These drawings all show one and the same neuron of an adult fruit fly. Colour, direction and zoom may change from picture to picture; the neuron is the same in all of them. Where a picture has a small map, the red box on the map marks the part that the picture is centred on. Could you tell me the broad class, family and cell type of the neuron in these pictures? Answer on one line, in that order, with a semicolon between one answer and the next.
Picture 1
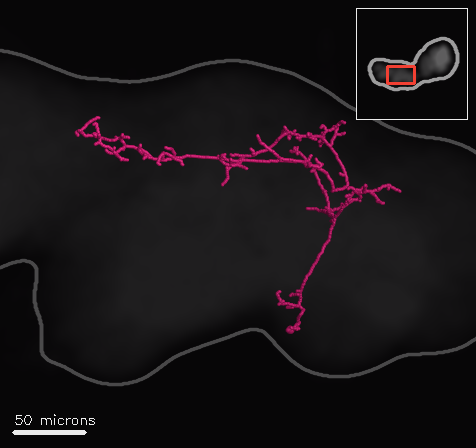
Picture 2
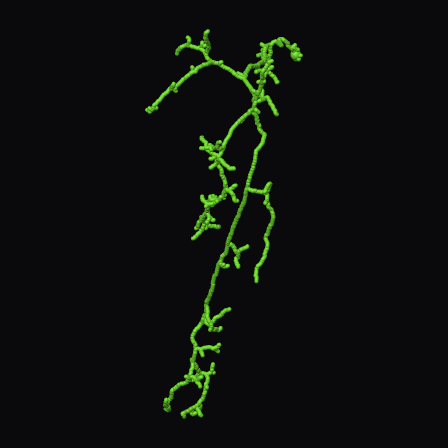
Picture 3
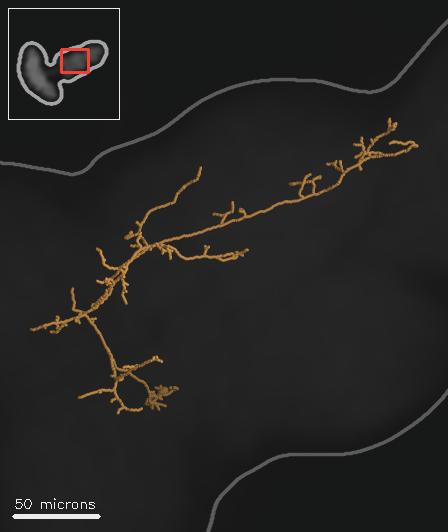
nerve-cord intrinsic neuron; hemilineage 06B; IN06B076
